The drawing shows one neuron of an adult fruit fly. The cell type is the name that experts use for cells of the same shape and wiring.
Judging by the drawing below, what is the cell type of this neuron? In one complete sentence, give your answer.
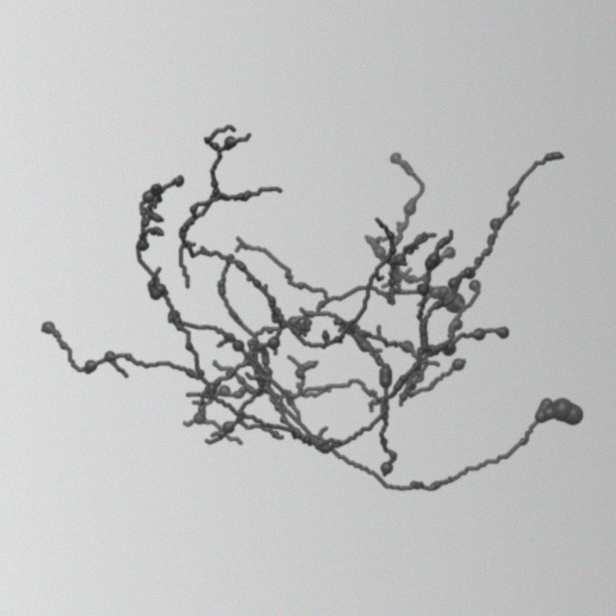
By its cell type, the neuron is IN01B064.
